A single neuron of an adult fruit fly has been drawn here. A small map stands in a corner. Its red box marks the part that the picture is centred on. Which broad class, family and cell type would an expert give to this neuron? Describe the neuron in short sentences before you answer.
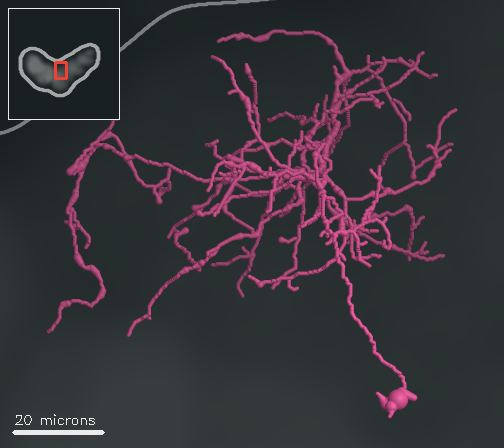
The cell body can be seen at the lower right of the picture. From left to right in the picture it spans about 90 microns. Dozens of branch ends can be seen. This is a nerve-cord intrinsic neuron. Its family is hemilineage 04B. It is of cell type IN04B059.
